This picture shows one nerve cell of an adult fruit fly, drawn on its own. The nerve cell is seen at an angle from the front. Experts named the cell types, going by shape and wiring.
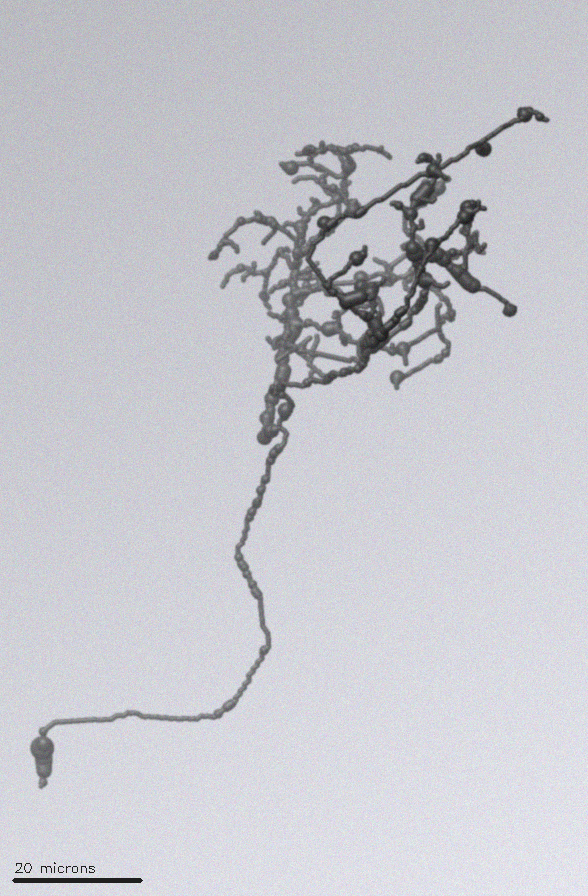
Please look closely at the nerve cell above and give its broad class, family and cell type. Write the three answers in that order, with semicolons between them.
central-brain intrinsic neuron; hemilineage LHa2; CB1663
